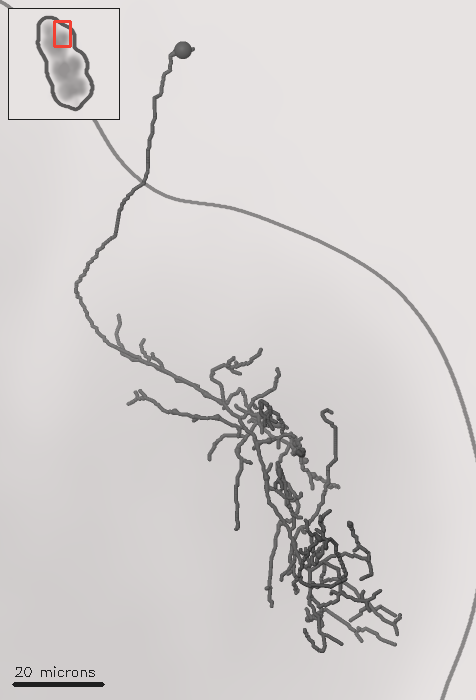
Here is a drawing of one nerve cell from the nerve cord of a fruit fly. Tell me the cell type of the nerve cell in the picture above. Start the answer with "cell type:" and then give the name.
cell type: IN20A.22A086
